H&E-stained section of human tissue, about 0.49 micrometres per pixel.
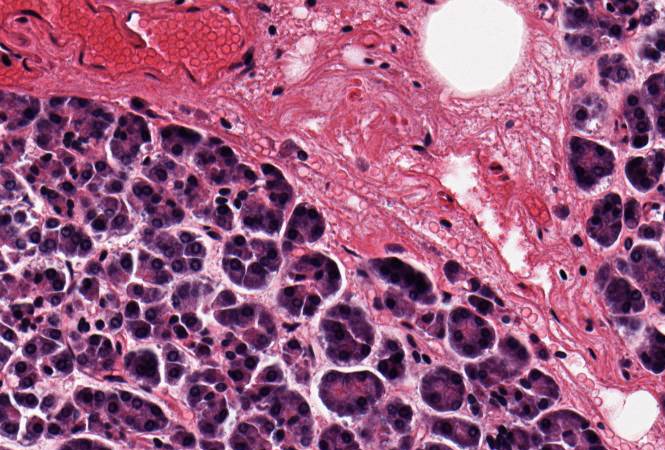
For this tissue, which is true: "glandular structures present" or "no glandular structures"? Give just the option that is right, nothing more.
Glandular structures present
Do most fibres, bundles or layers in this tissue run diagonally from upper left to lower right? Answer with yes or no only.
Yes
